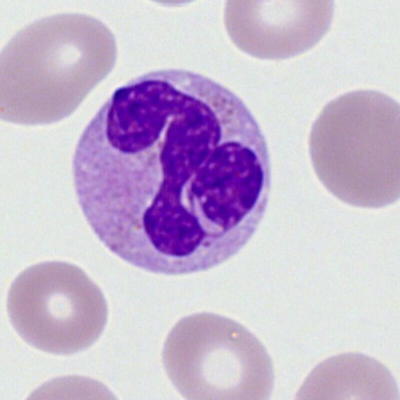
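A segmented neutrophil, the cell in the middle: round, I note, with a smooth edge. Its nucleus is divided into several lobes joined together. Fine, small lilac granules fill the cytoplasm, and I see no vacuoles there.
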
